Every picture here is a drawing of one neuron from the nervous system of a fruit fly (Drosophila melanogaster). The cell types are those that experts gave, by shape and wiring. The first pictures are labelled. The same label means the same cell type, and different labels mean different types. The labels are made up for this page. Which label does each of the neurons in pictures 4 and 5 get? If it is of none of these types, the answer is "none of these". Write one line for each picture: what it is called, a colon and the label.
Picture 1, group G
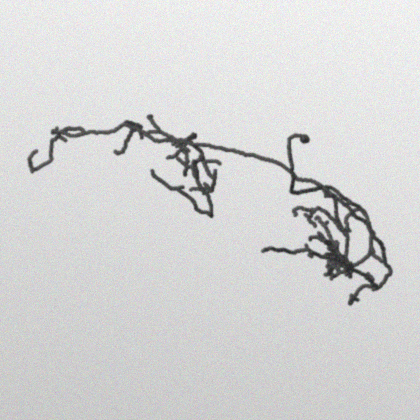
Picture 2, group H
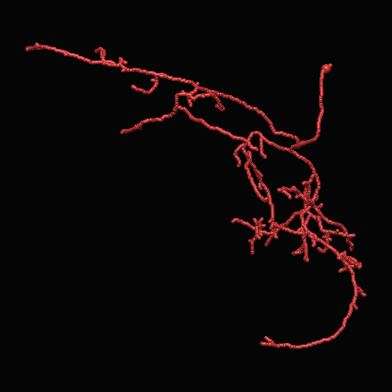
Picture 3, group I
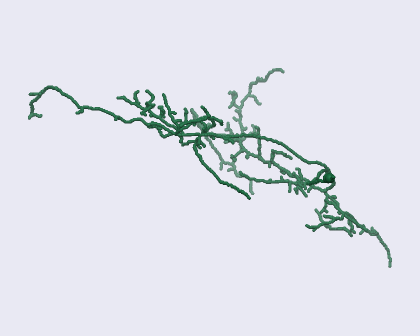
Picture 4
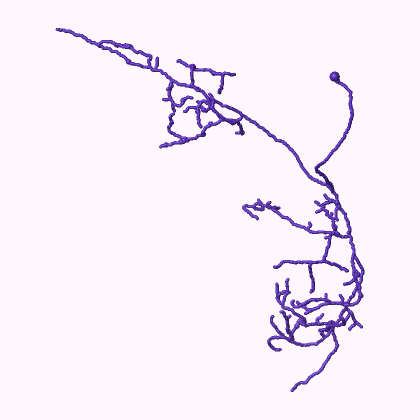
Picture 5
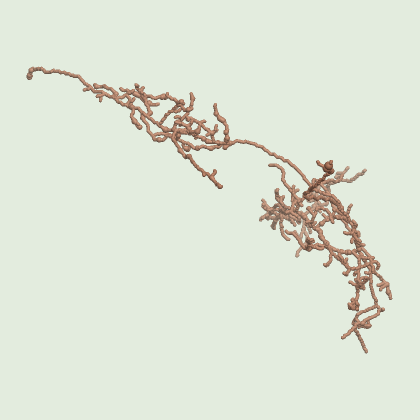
4: group H
5: group I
